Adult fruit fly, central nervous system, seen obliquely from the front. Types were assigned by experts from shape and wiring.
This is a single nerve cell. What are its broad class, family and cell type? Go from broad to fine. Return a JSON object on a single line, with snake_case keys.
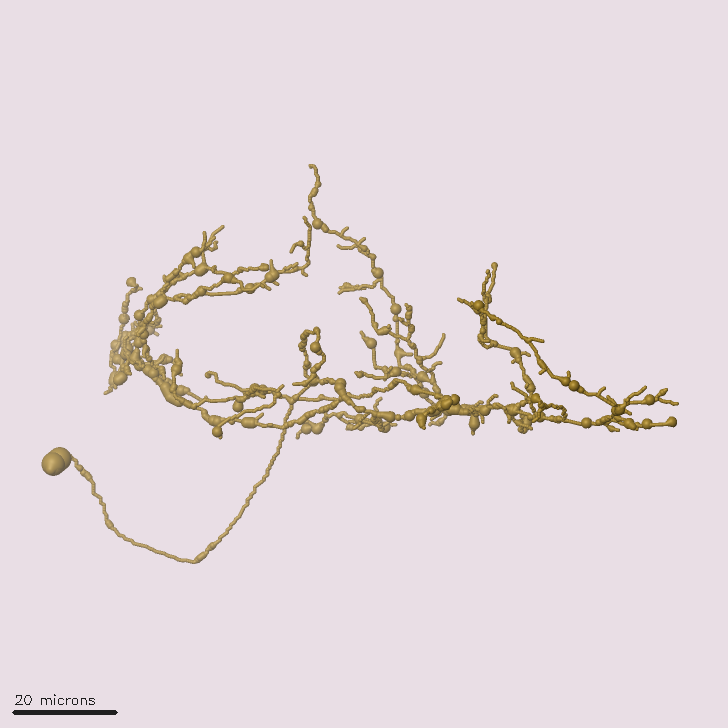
{"broad_class": "central-brain intrinsic neuron", "family": "hemilineage TRdm", "cell_type": "GNG239"}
